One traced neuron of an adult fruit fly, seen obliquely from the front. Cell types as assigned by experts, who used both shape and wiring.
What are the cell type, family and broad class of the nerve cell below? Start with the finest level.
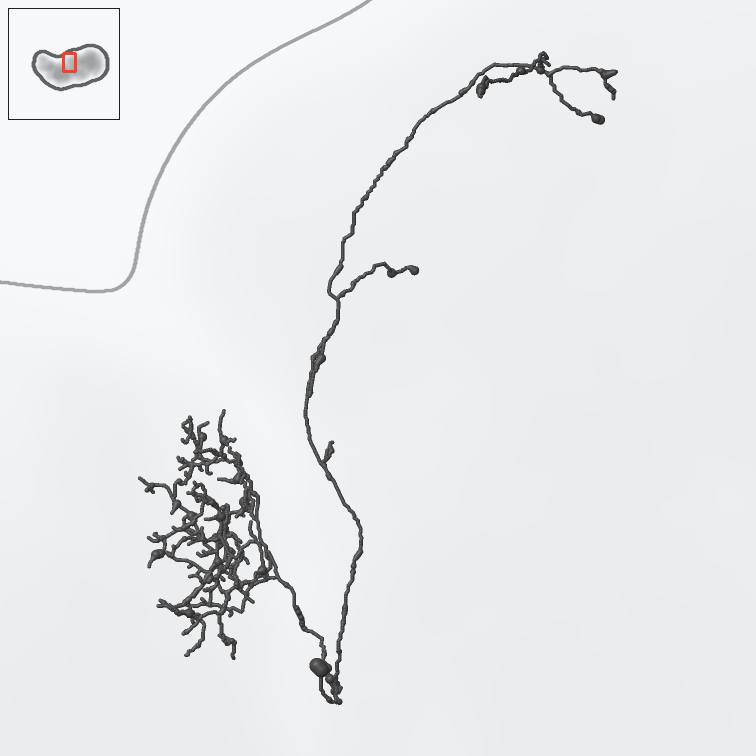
LoVP5; LoVP; visual projection neuron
